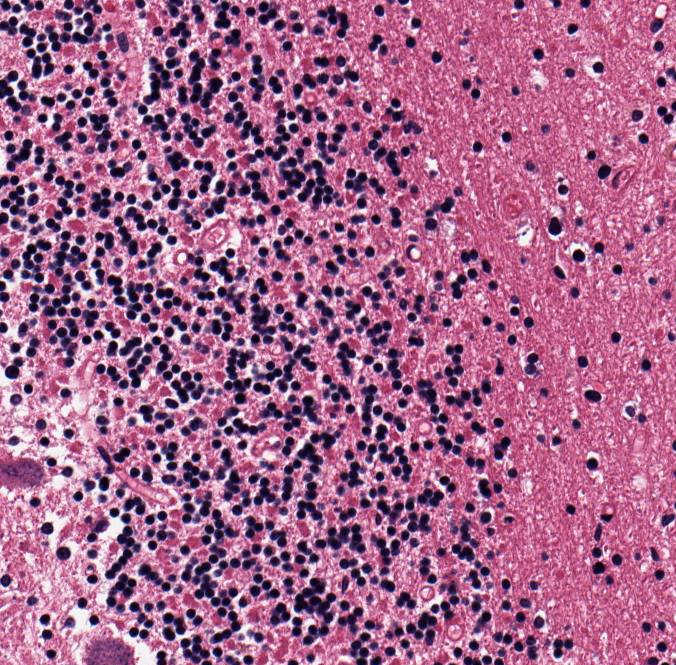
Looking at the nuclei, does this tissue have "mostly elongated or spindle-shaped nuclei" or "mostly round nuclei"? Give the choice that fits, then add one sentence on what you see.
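Mostly round nuclei. The dense zone is packed with small, round, uniformly dark-staining nuclei that have very scant visible cytoplasm.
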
